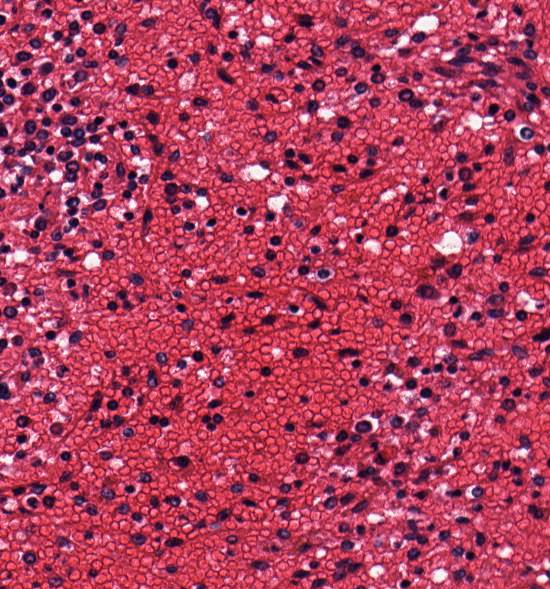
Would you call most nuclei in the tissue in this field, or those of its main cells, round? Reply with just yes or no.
Yes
